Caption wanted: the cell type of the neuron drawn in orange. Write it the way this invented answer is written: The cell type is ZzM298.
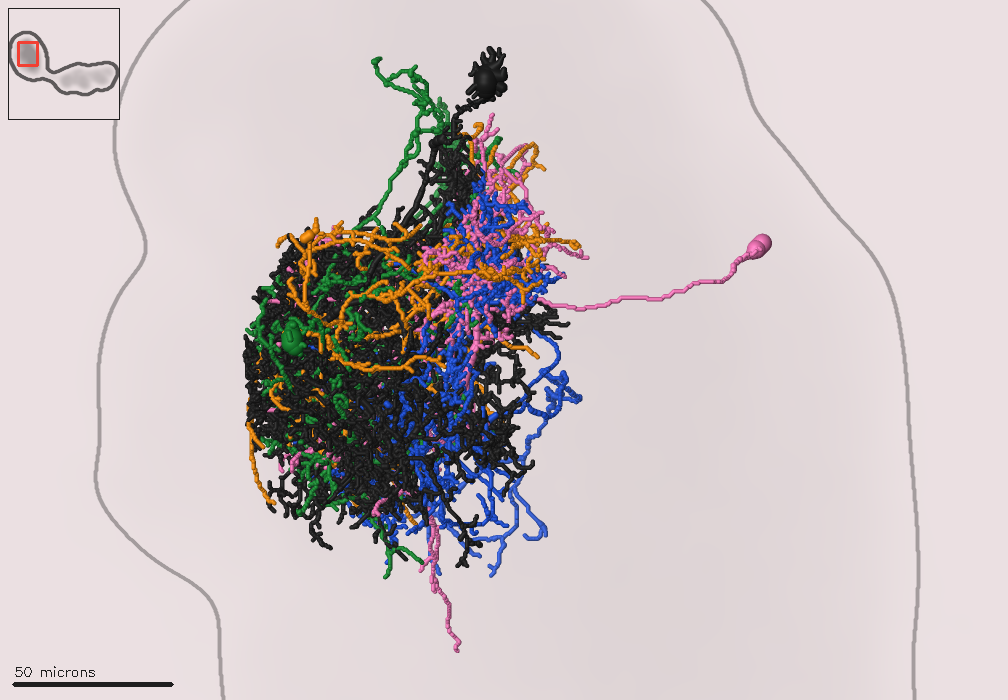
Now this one: The cell type is CB3019.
